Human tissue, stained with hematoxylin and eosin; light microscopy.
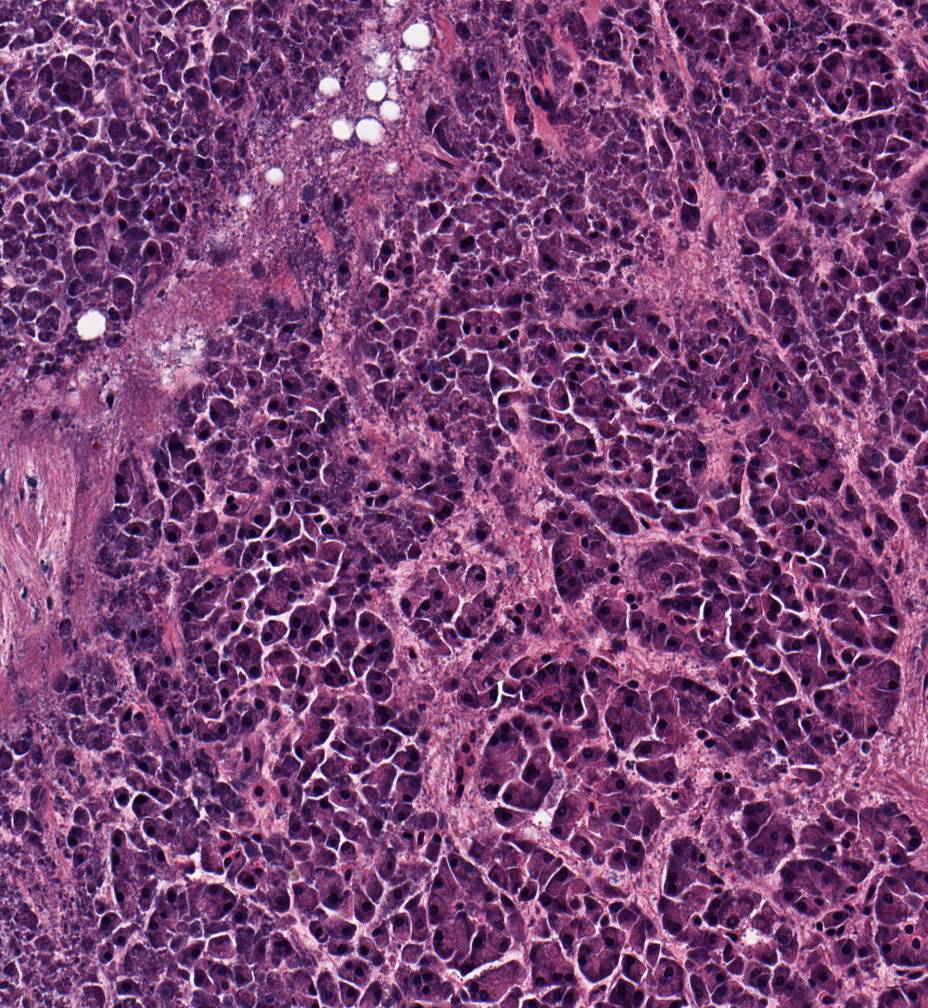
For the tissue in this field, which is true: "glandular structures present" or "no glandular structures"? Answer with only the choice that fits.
No glandular structures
